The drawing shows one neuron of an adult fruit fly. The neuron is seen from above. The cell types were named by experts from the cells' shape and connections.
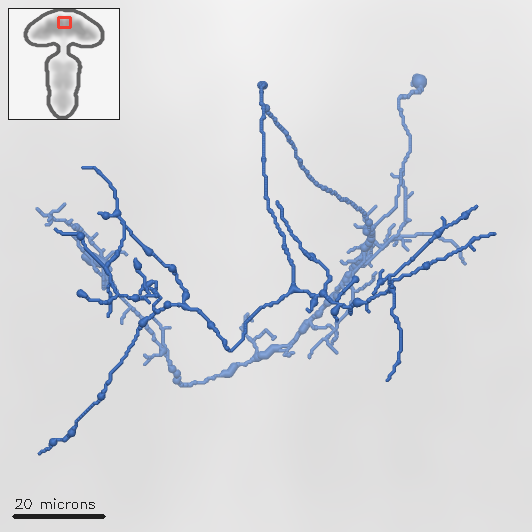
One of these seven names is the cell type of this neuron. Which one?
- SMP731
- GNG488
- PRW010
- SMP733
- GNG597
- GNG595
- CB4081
SMP731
